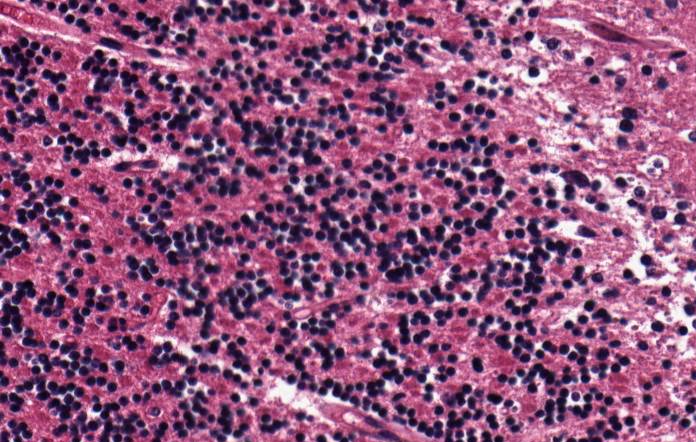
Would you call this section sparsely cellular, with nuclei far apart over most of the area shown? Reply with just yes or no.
No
